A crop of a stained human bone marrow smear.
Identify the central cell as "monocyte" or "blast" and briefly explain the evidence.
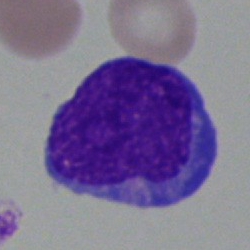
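It's a blast rather than a monocyte. The nucleus fills most of the cell and sits toward the upper left.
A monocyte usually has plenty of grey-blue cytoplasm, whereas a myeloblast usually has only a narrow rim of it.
Here the cytoplasm is blue and widest along the lower right side, with a paler patch just below the nucleus. The outline is roughly rounded, with a smooth edge.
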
